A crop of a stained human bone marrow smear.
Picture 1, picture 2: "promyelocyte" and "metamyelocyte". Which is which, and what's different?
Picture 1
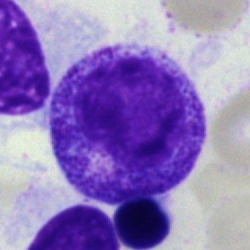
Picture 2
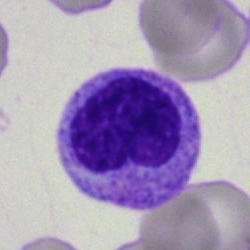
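You are looking at a promyelocyte in picture 1 and a metamyelocyte in picture 2. Both cells have a round outline, and the metamyelocyte's is also smooth, with no projections from the surface. Now compare the chromatin: in the promyelocyte it looks fine rather than coarsely clumped, while in the metamyelocyte it is dark purple and clumped.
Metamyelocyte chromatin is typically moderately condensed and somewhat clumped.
Next, look at the lower edge of the metamyelocyte nucleus, where a notch gives the nucleus a kidney shape.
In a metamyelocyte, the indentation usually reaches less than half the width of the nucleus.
That nucleus sits toward the top of the cell, so a wider band of cytoplasm lies beneath it. In the promyelocyte, the cytoplasm forms a purple rim around the nucleus, with a paler patch below and to the left of it. The metamyelocyte's cytoplasm is lilac-purple rather than deep blue, and you will find no vacuoles in it. Finally, notice the small, very dark, round cell touching the bottom edge of the promyelocyte.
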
